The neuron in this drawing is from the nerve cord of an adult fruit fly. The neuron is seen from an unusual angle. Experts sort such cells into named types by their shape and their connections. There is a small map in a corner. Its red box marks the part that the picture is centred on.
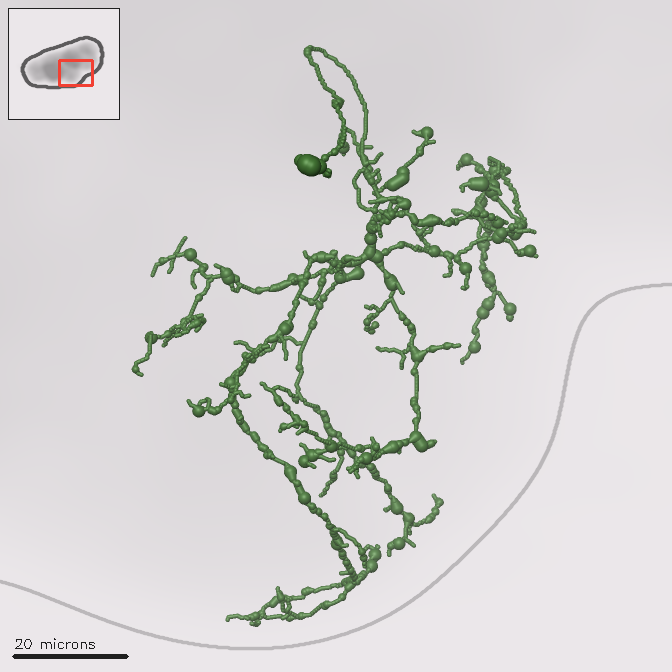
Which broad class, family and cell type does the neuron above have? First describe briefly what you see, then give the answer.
By the scale bar it is about 100 microns tall in this view. The picture shows dozens of branch ends. This is a nerve-cord intrinsic neuron. Its family is hemilineage 01B. Its cell type is IN01B024.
